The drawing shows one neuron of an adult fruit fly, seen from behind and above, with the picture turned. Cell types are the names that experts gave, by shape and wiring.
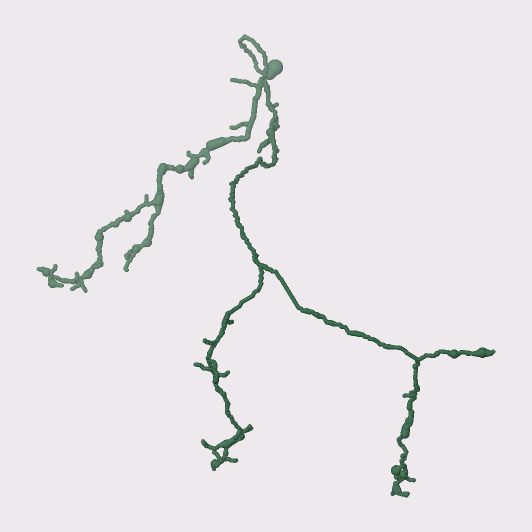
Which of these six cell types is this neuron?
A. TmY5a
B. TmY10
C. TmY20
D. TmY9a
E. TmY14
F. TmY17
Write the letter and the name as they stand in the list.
D. TmY9a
